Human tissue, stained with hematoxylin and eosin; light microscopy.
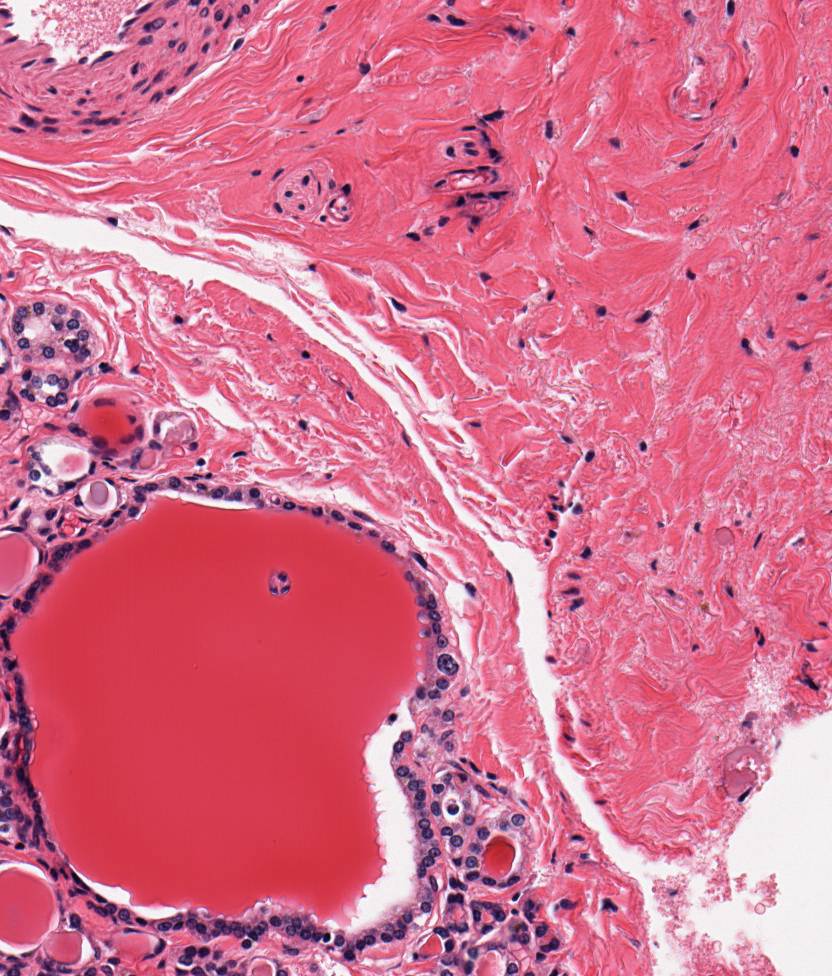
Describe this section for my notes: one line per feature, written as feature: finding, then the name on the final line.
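Layout: follicles lower left; dense collagenous tissue upper and right
Large follicle: single, lower left, filled with homogeneous, deeply eosinophilic colloid
Lining: one layer of cuboidal cells with round dark nuclei
Small follicles: several, containing colloid, clustered around large follicle along left edge
Name: thyroid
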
